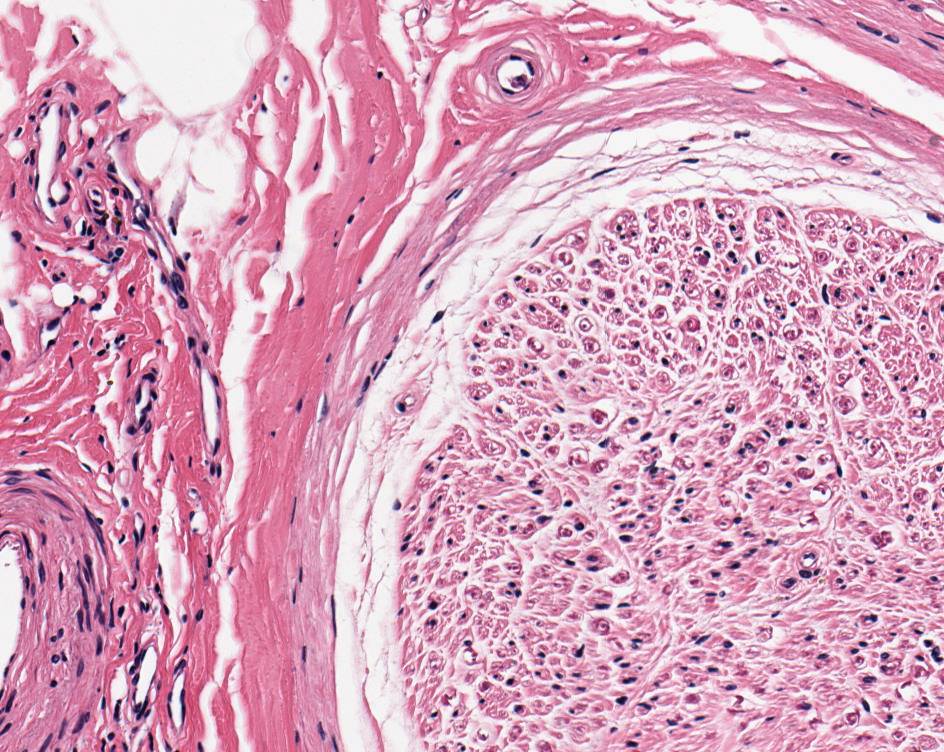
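Tibial nerve: a large rounded bundle of nerve fibres, cut in cross-section, fills the right half of the field. Each fibre shows a small pink central dot inside a pale clear ring. Wrapping the bundle are several thin concentric layers of flattened cells with elongated nuclei. At the lower left edge, part of a larger vessel with a cellular muscular wall is cut.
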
